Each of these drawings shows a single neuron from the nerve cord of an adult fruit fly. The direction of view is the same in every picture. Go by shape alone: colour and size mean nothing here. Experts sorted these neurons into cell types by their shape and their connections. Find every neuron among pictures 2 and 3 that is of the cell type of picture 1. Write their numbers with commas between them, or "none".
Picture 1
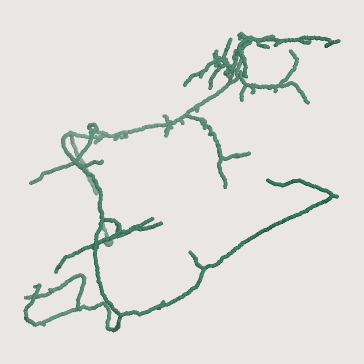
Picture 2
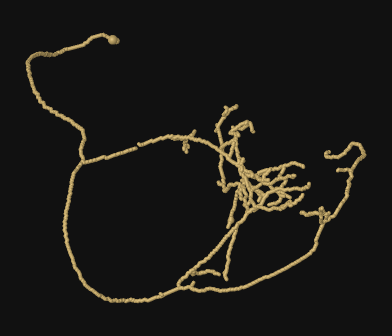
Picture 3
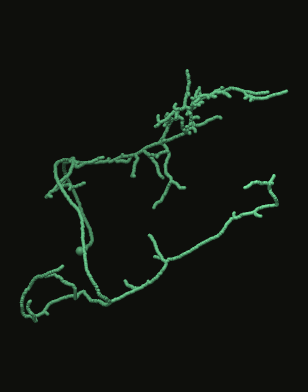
3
